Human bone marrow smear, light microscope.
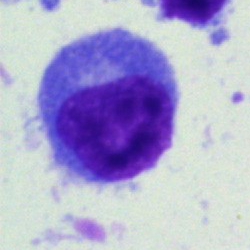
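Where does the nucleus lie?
Off-centre, toward the lower part of the cell.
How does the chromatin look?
Coarse, with darker clumped areas.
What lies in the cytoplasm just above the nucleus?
A paler zone, in a rim of cytoplasm wider above the nucleus than below it.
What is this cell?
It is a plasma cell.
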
